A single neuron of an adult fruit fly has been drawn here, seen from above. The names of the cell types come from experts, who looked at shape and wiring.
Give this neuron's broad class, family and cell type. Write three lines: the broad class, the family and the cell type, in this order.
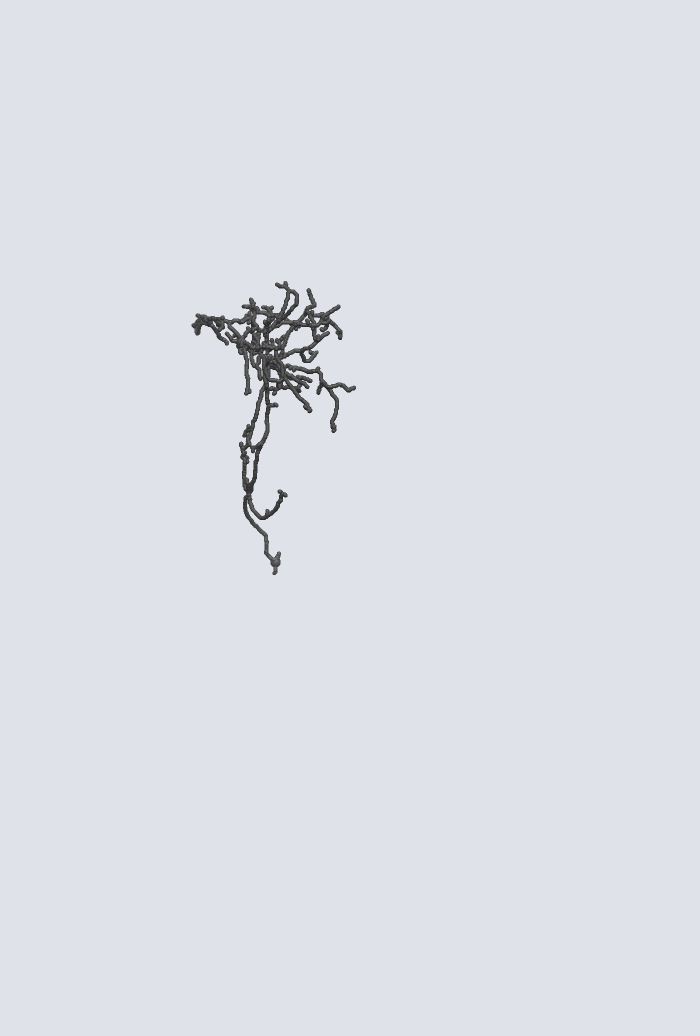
nerve-cord intrinsic neuron
hemilineage 03B
IN03B052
